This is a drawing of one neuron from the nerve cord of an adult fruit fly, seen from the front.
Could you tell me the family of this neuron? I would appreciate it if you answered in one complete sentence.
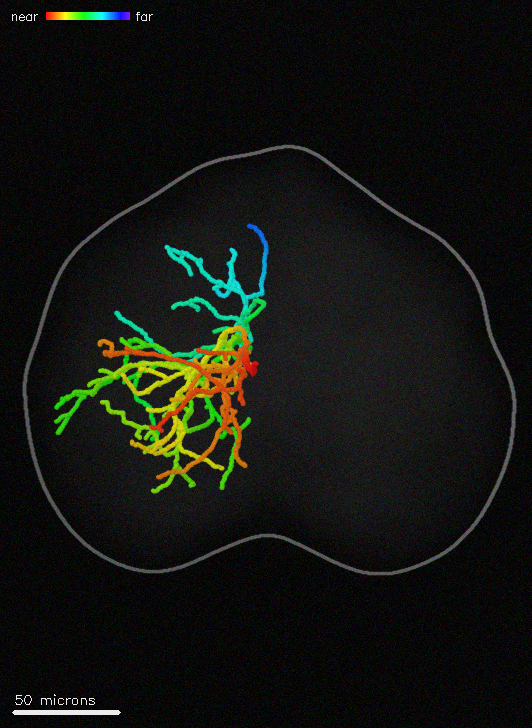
This neuron has been assigned the family DNp.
